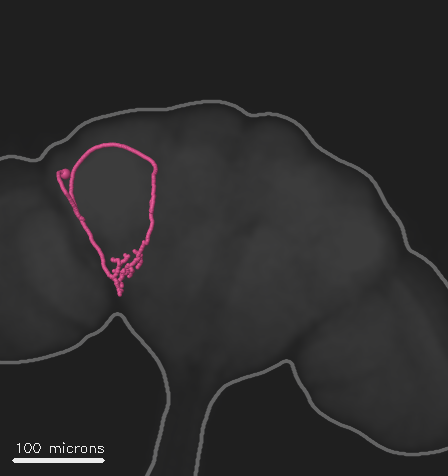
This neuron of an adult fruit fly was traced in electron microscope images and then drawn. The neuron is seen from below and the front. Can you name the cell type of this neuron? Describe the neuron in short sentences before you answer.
It lies in the brain. From top to bottom in the picture it spans about 170 microns. Its broad class is central-brain intrinsic neuron. Its cell type is WED038.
